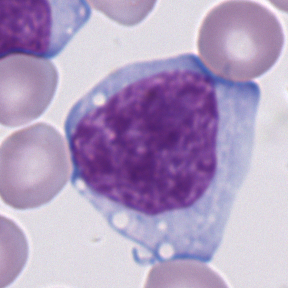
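Myeloblast, its rounded-oval nucleus set off-centre toward the upper left. The pale blue cytoplasm, I note, is widest below and right of the nucleus. Several small clear round vacuoles sit in it, most near the lower border. And a small thin curled strand projects from the lower edge.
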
